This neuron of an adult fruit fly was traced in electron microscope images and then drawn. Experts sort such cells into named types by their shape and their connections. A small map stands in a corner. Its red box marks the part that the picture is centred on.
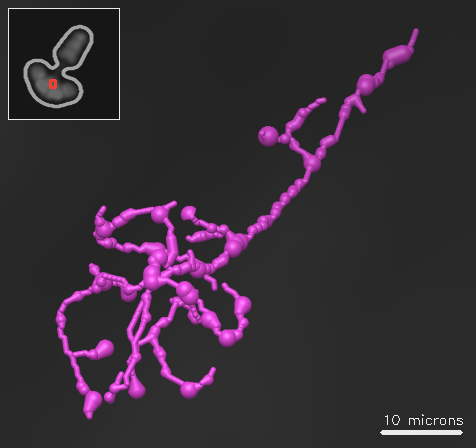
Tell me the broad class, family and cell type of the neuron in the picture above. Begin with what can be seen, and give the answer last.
It lies in the brain. No cell body is drawn. By the scale bar it is about 50 microns tall in this view. Its broad class is sensory neuron entering the brain. The name of its family is class gustatory. It is of cell type LB3d.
